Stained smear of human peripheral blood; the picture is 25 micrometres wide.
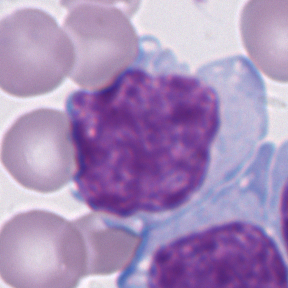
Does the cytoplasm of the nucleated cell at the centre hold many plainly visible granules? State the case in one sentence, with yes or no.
No, granules are not seen anywhere in its cytoplasm.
